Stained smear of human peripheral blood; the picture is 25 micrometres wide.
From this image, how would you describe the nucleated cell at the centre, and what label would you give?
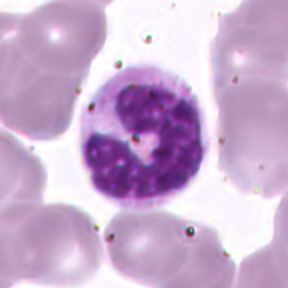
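First, the outline: round and smooth. Next, the nucleus: a thick curved band bent around a pale central hollow, opening towards the left. Then the cytoplasm: pale pinkish-lilac, with no large orange-red granules. Last, the name: band neutrophil.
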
